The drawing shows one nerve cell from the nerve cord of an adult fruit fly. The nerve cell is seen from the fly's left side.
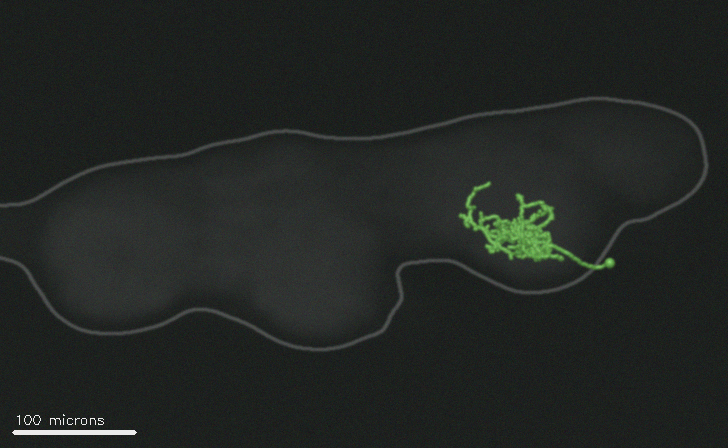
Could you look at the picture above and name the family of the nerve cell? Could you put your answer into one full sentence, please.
The nerve cell is a member of the hemilineage 01B family.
